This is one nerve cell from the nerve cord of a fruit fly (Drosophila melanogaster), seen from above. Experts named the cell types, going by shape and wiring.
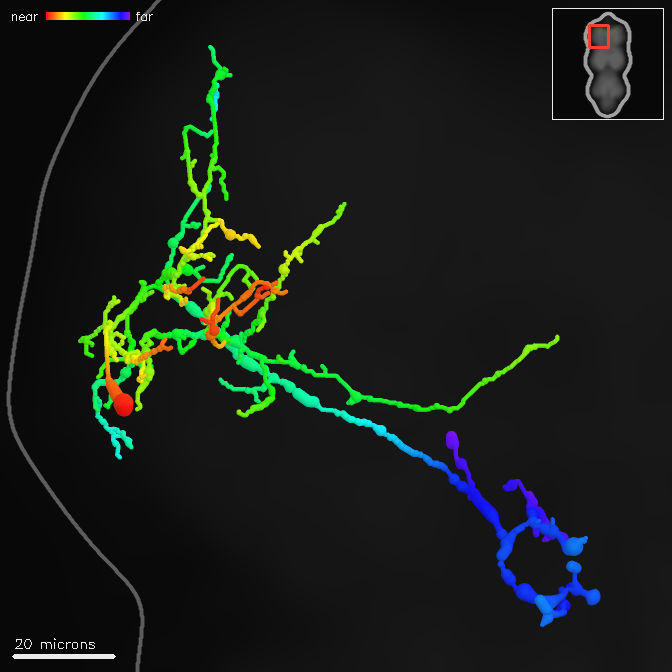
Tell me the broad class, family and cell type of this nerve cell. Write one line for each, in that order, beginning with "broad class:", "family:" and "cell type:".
broad class: nerve-cord intrinsic neuron
family: hemilineage 19A
cell type: IN19A080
